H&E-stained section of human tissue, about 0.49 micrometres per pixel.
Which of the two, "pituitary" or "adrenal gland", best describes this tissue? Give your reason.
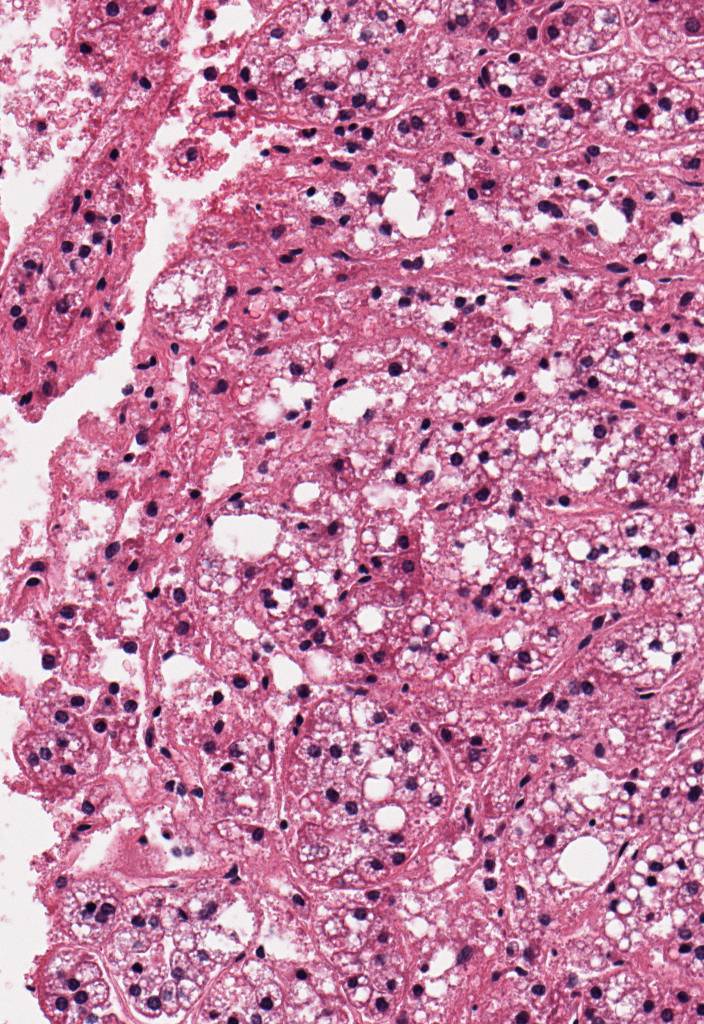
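Adrenal gland.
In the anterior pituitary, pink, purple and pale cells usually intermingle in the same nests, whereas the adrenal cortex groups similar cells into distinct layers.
Here most cells look alike: foamy cytoplasm filled with many small clear vacuoles, pale pink between them, and mostly one small, round, dark, central nucleus.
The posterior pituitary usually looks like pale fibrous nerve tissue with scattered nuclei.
This field instead shows rounded nests and short cords separated by thin pink fibrous septa.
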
